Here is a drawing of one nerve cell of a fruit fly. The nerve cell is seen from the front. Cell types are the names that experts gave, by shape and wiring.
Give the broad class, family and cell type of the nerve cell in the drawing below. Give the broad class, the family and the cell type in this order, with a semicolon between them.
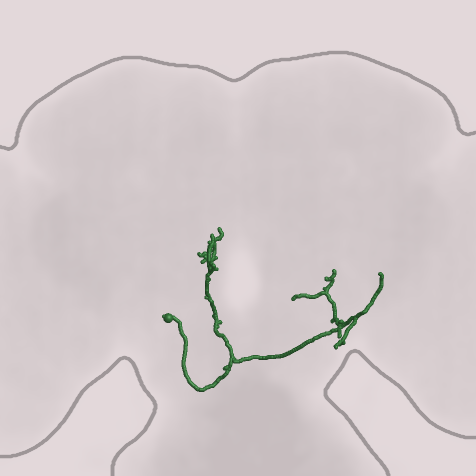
central-brain intrinsic neuron; hemilineage LB19; PS335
